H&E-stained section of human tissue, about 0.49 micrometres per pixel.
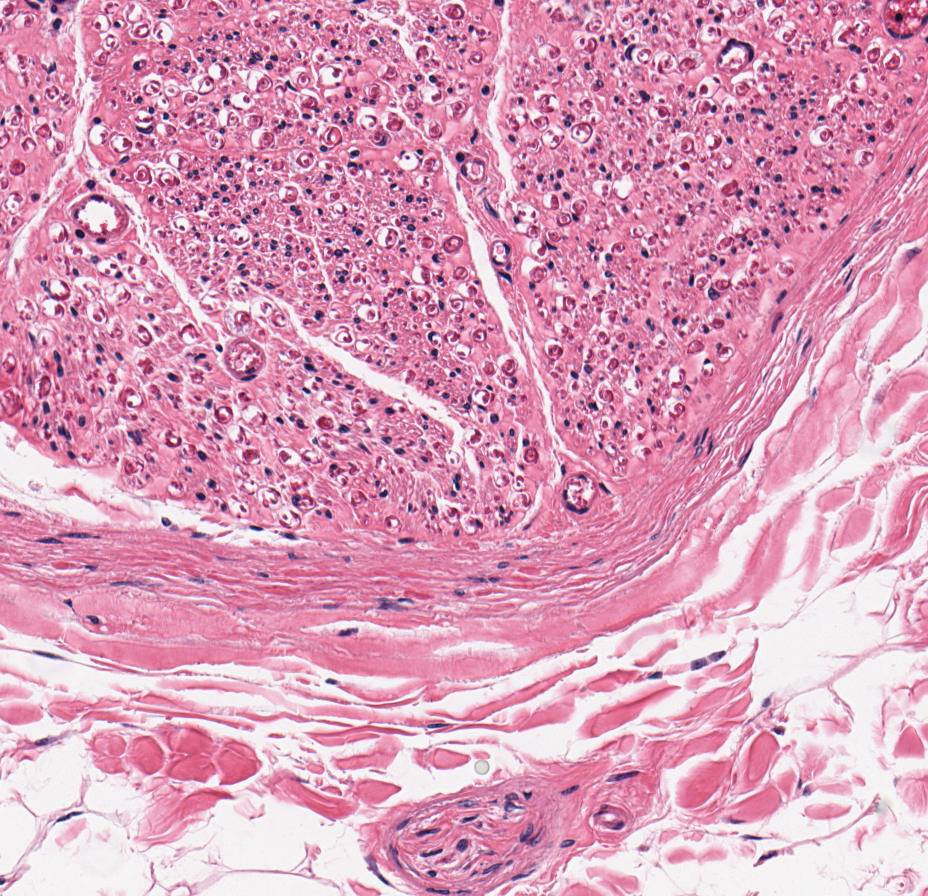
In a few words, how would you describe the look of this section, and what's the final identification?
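See the large rounded bundle filling the upper two-thirds, split into smaller compartments by thin pale clefts. Its fibres are cut across: pink central dots in clear halos, with small dark oval nuclei scattered evenly among them. Dense pink collagen wraps its lower edge, flattened spindle nuclei running parallel to its curve. This is the tibial nerve.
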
